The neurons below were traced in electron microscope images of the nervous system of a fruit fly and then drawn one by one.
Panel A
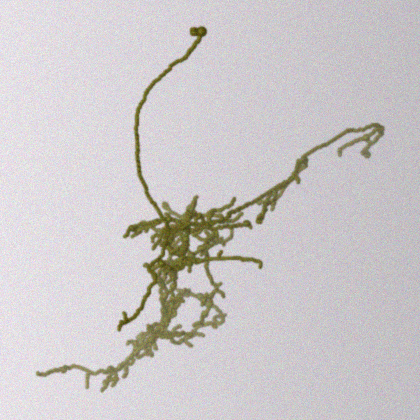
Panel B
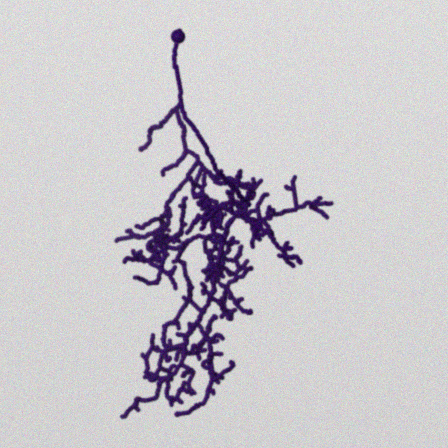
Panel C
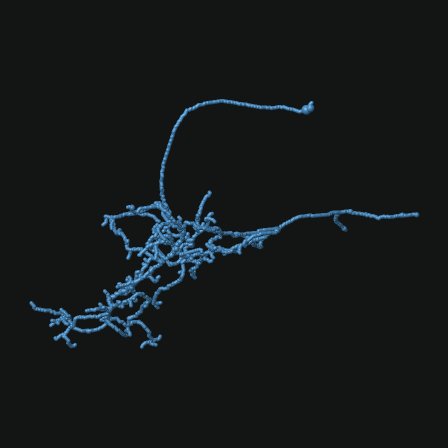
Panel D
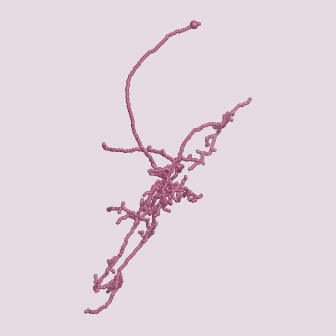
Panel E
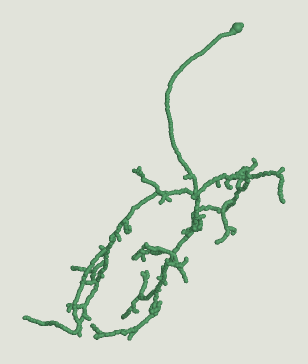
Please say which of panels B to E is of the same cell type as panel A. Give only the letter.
C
